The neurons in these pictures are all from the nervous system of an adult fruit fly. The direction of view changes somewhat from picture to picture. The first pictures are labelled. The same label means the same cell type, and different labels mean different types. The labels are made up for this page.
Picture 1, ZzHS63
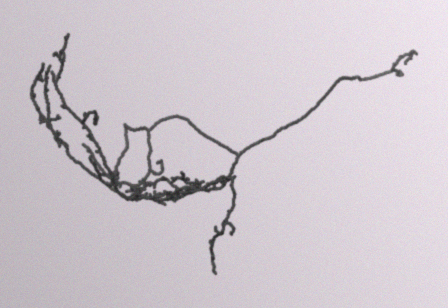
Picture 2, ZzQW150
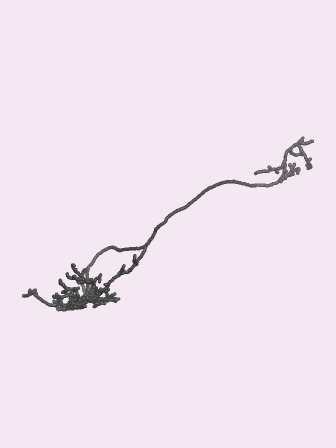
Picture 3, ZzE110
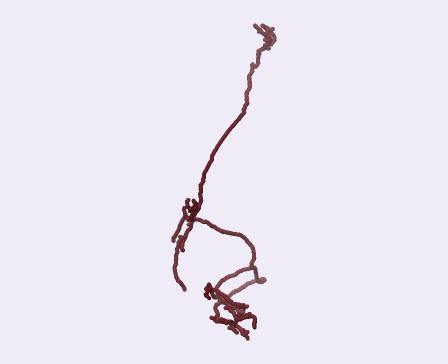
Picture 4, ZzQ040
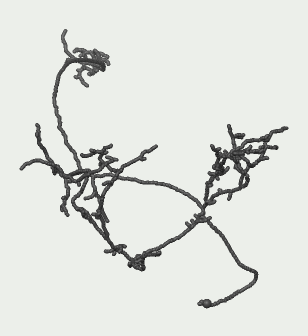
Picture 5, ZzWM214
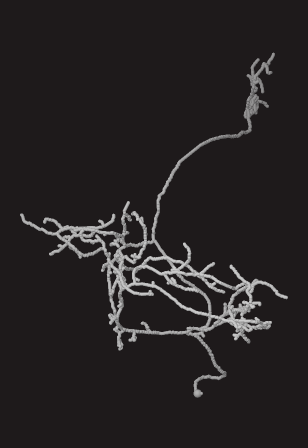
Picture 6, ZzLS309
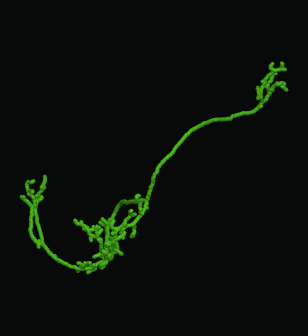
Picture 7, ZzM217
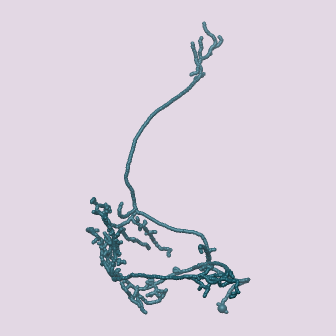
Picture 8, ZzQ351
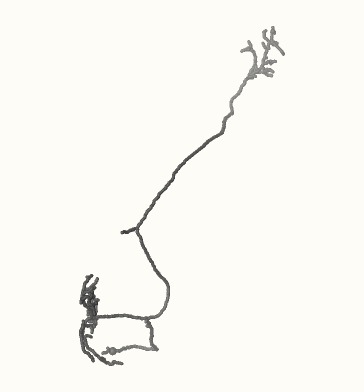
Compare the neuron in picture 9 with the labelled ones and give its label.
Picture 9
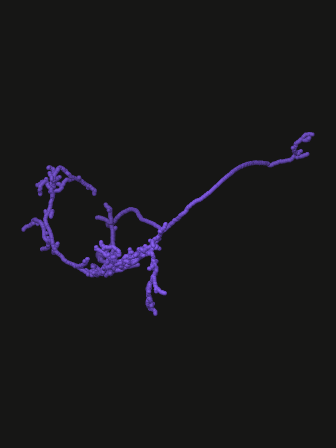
ZzLS309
